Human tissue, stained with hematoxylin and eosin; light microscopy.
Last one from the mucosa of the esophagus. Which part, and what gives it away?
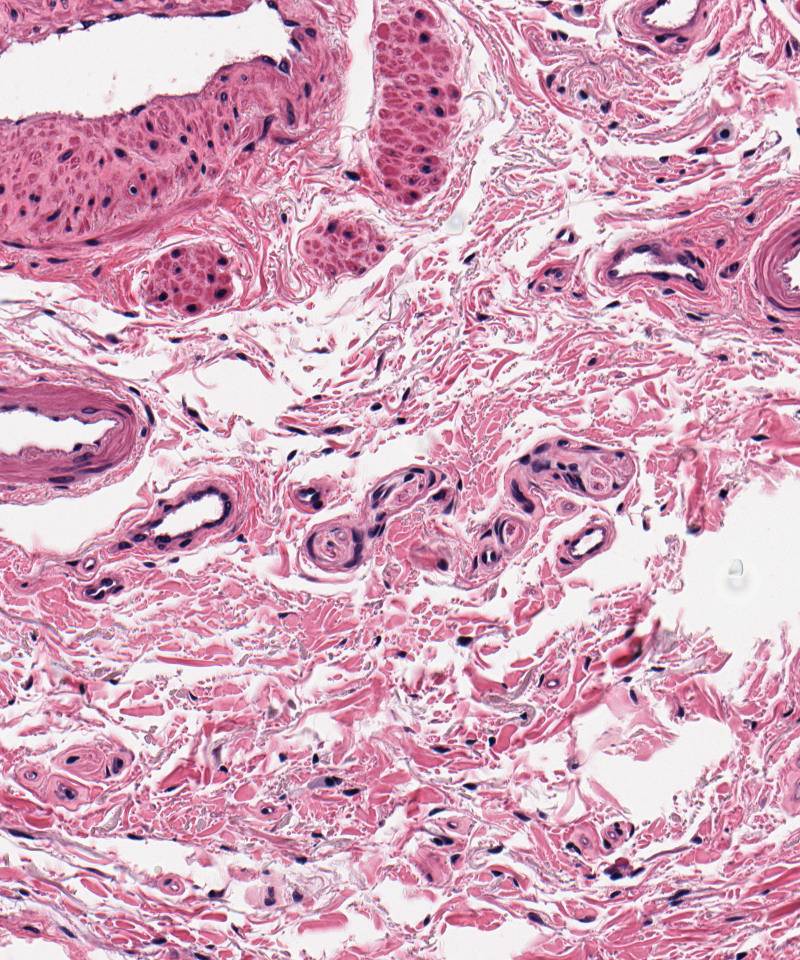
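First, the name: loose connective tissue. Next, make-up: loose fibrous tissue with vessels and muscle bundles, and no surface epithelium. Then vessels: near the centre, a cluster of small, narrow-lumened vessels is lined by dark, flattened nuclei.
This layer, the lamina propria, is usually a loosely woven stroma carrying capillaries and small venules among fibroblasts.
Absent: fat cells, glands, hair follicles.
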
